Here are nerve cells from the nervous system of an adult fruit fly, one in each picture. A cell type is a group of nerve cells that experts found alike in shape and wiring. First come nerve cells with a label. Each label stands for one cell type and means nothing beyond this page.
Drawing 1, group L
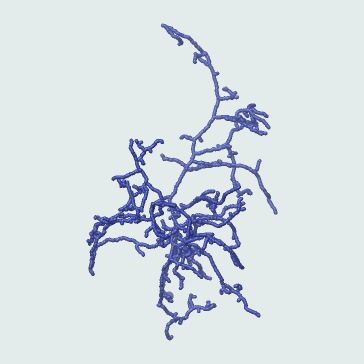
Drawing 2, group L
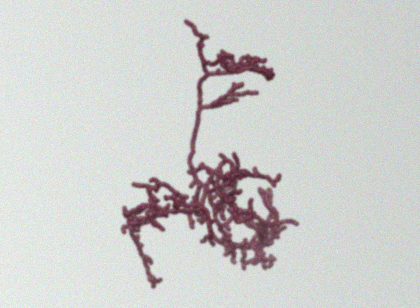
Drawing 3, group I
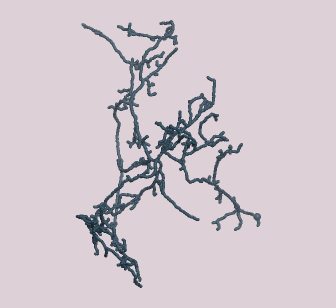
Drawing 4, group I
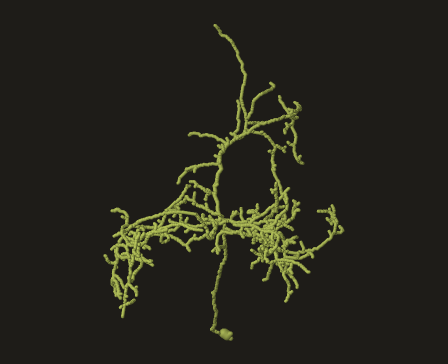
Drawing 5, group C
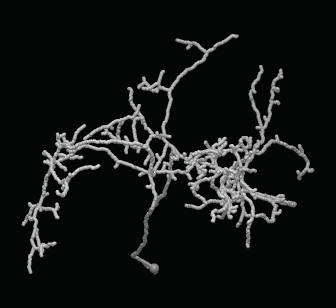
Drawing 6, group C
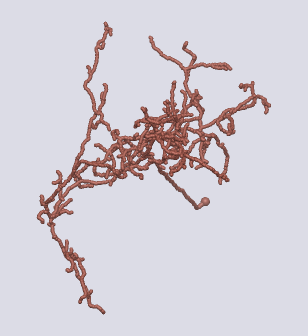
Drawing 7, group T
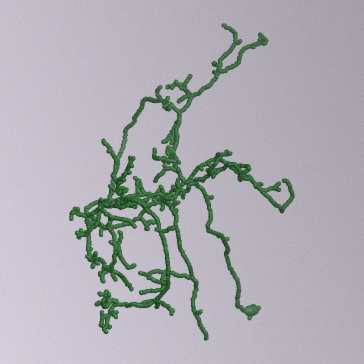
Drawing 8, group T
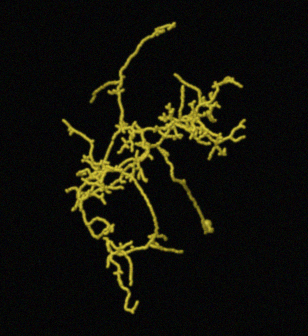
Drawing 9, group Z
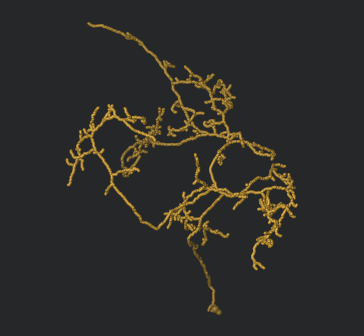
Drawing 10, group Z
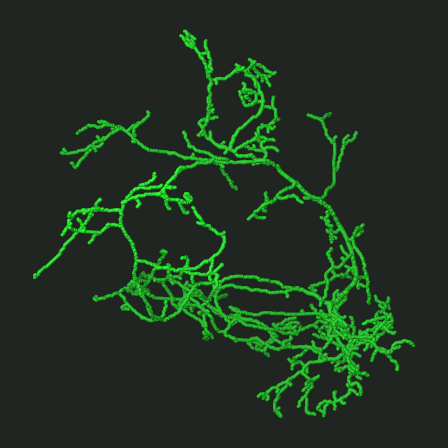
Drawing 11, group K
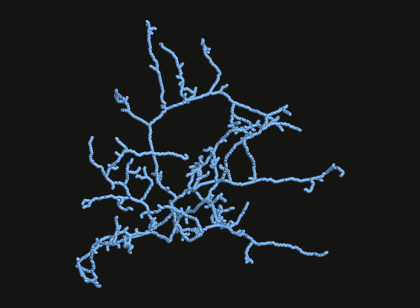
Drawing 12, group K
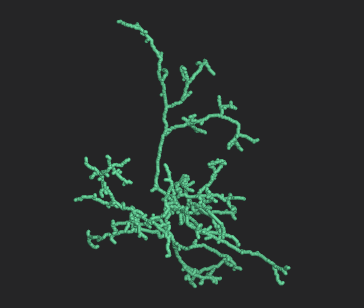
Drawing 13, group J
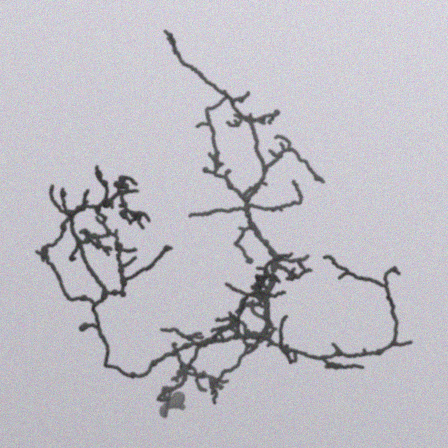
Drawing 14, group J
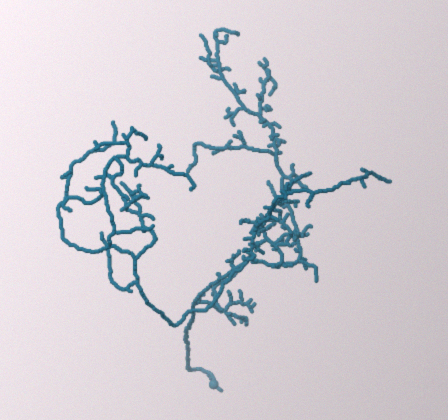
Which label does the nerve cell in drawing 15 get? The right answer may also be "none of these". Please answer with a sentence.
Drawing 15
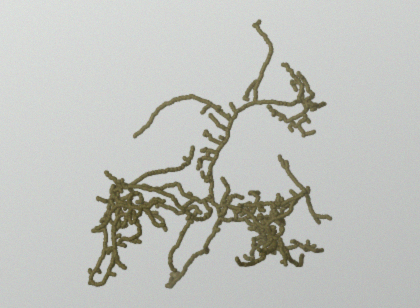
It belongs to group I.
